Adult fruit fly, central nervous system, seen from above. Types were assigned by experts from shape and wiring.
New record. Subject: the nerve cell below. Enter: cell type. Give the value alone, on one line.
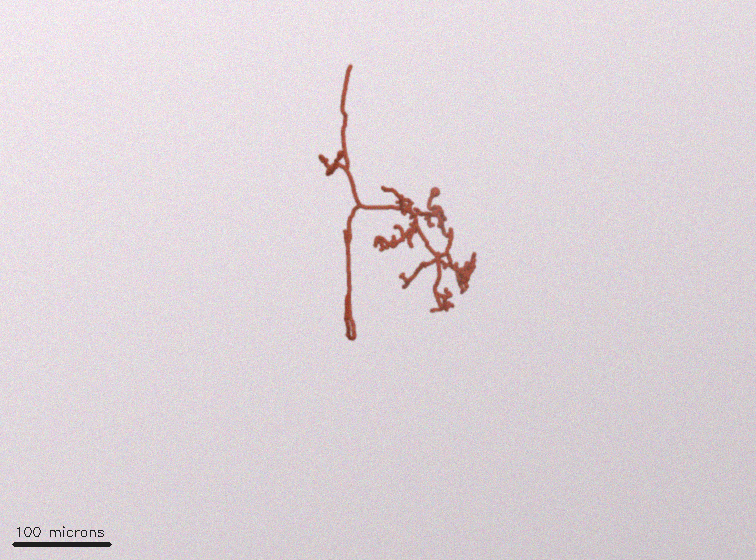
IN07B073_a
